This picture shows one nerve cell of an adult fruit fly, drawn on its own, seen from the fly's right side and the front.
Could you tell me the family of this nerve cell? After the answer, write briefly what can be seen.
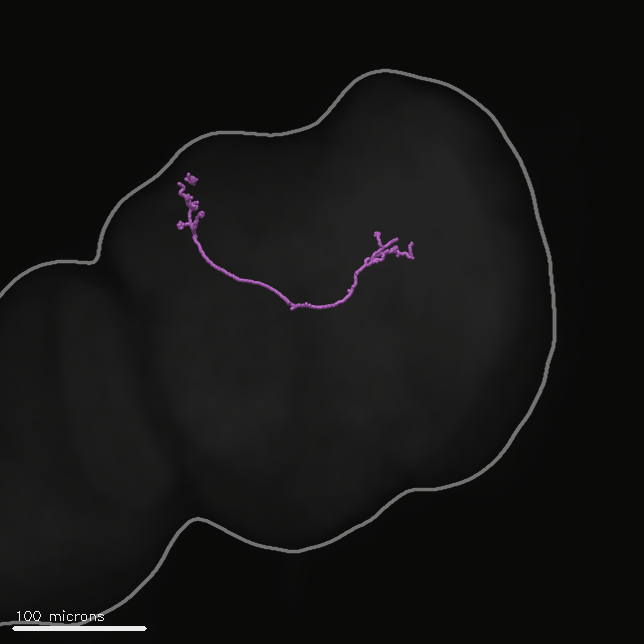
Its family is called class Kenyon Cell. Its broad class is central-brain intrinsic neuron. By the scale bar it is about 180 microns wide in this view. As drawn here it is wider than it is tall.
